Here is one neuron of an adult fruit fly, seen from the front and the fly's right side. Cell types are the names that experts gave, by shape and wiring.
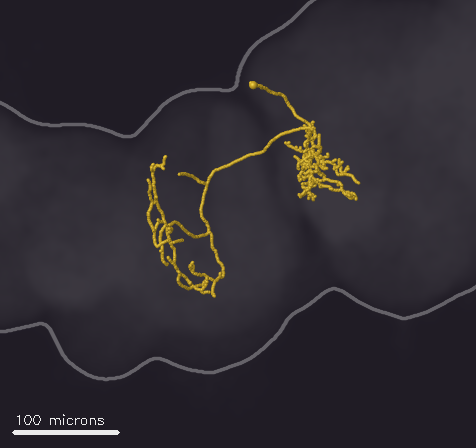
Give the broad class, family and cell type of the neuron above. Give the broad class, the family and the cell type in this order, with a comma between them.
visual centrifugal neuron, hemilineage VLPp&l1_posterior, LPT114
